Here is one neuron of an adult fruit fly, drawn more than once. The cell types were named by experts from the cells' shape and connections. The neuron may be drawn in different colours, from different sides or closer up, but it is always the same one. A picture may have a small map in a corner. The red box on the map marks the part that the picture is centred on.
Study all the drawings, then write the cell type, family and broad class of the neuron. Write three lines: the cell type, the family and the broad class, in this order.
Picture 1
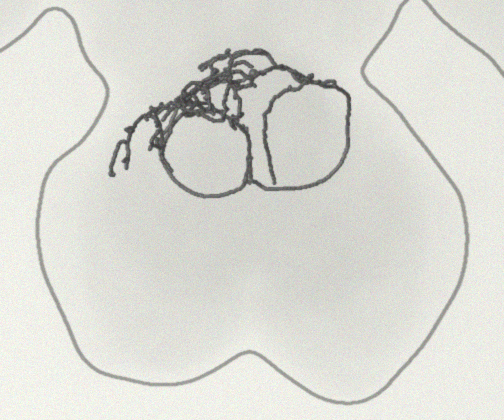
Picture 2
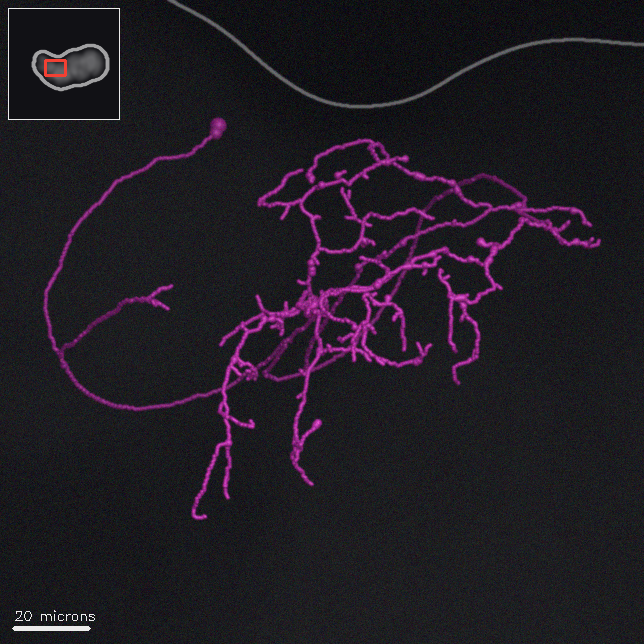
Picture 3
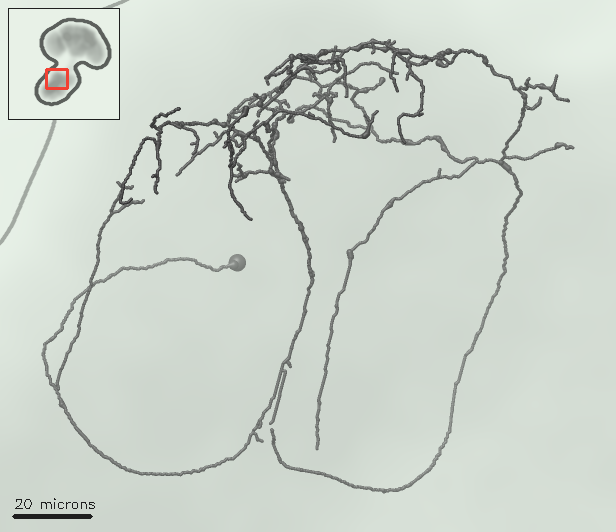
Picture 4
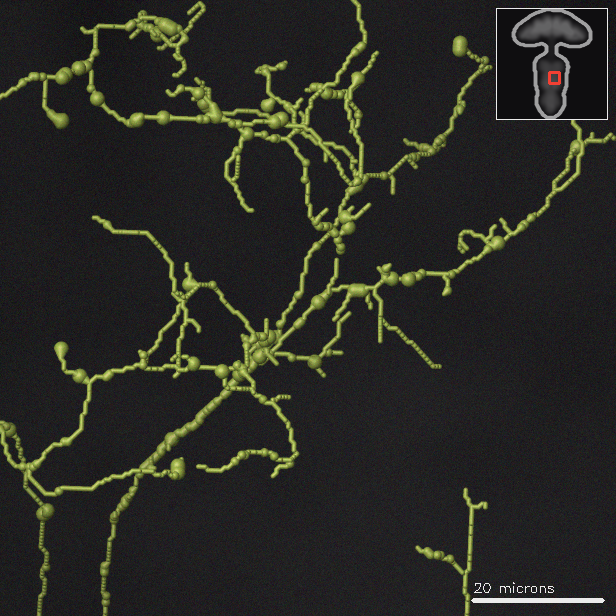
IN19B075
hemilineage 19B
nerve-cord intrinsic neuron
